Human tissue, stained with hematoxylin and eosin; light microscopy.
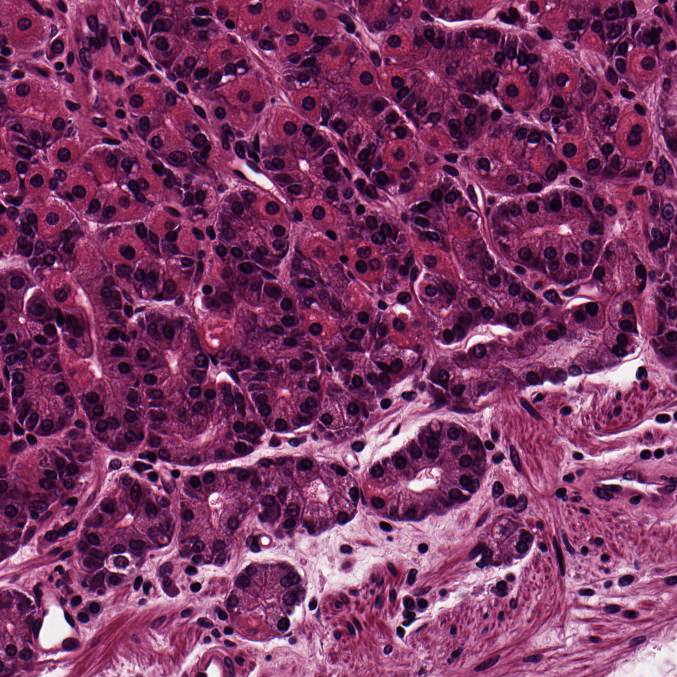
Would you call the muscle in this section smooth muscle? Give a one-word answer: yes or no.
Yes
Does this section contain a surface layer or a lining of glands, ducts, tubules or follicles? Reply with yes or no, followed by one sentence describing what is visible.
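Yes. Closely packed glands fill most of the field, and looser tissue with fibre bundles occupies the lower right corner.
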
